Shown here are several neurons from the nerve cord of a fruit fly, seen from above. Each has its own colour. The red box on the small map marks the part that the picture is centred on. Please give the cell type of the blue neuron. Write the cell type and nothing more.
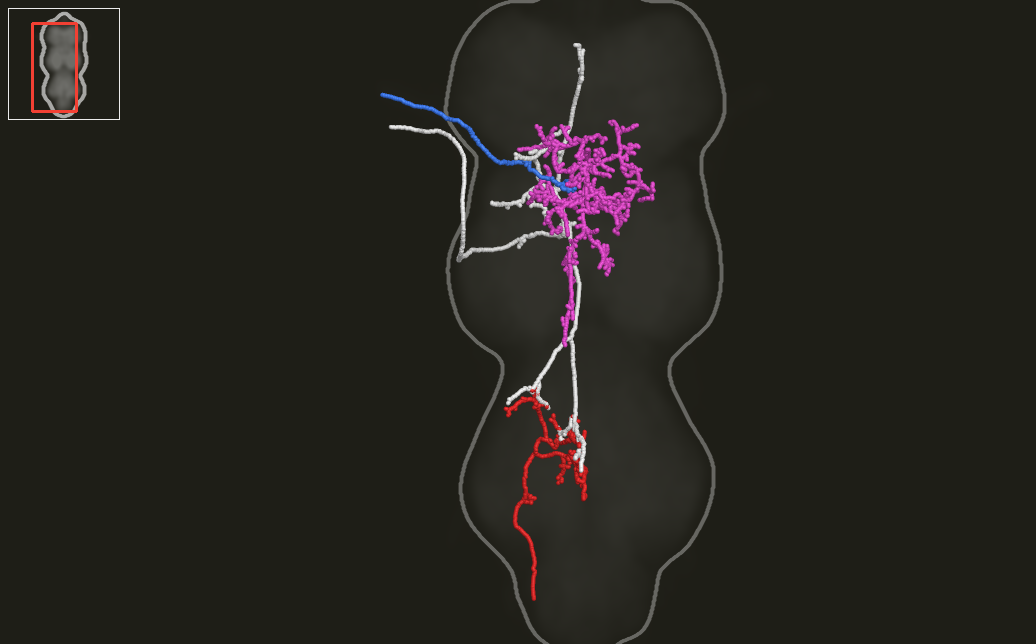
WG1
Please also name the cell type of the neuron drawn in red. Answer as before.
SNxx29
